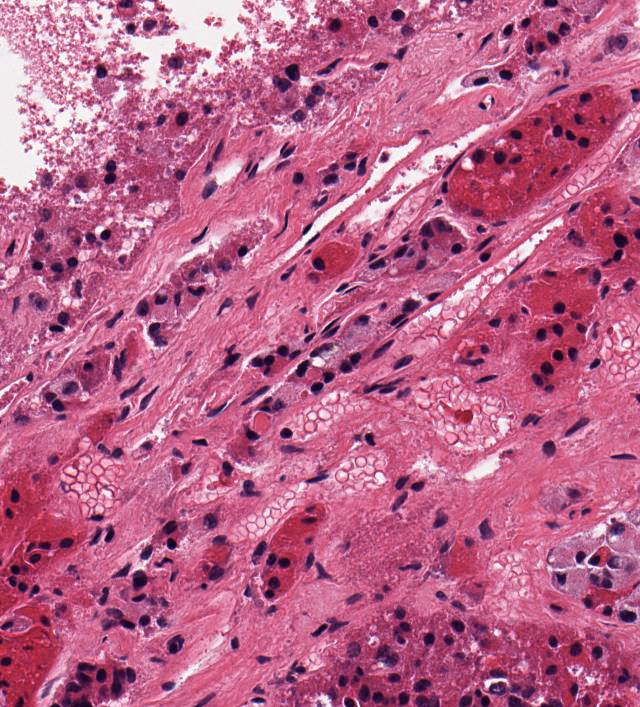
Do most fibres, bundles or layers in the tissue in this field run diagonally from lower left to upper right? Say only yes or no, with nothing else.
Yes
